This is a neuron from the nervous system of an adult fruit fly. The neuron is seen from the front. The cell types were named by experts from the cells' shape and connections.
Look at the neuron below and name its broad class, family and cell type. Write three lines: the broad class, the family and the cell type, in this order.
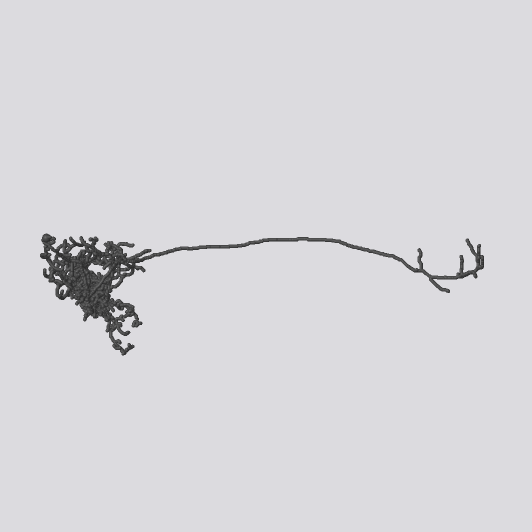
central-brain intrinsic neuron
hemilineage VLPl2_medial
PVLP013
